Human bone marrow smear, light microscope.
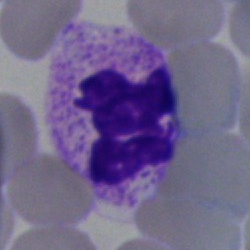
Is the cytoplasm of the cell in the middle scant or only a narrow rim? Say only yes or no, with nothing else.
No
